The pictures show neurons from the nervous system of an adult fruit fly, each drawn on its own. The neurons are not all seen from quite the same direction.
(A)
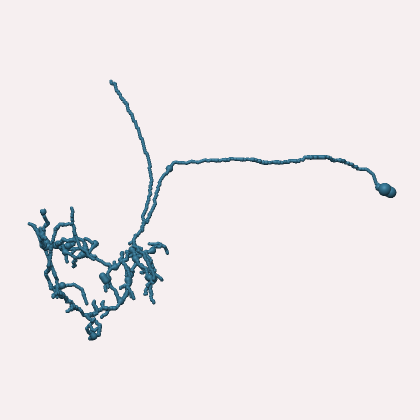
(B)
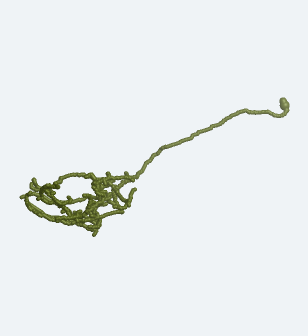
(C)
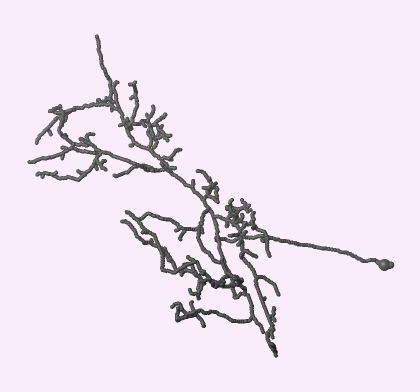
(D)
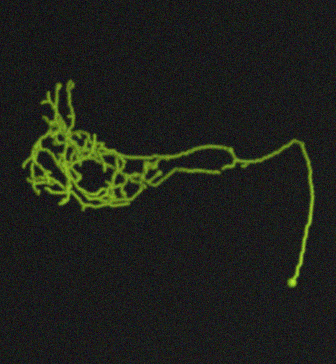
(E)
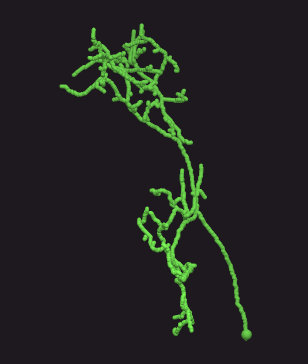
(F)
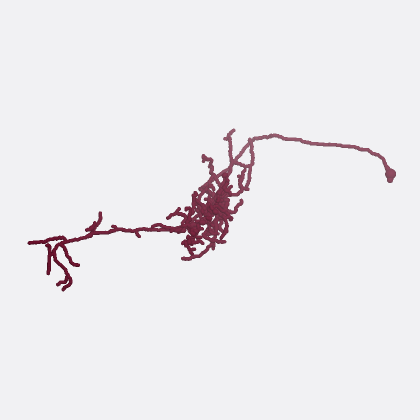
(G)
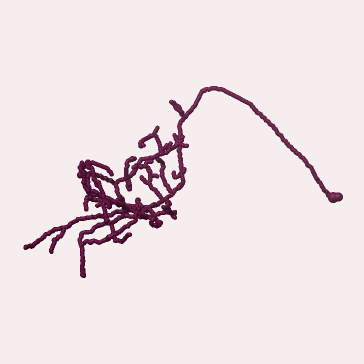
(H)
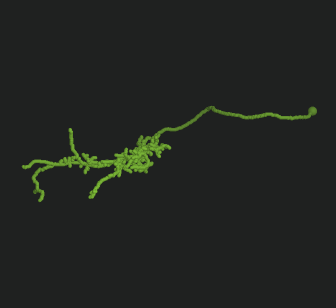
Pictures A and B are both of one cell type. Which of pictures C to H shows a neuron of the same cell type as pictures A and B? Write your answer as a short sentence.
Picture H shows a neuron of the same cell type.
